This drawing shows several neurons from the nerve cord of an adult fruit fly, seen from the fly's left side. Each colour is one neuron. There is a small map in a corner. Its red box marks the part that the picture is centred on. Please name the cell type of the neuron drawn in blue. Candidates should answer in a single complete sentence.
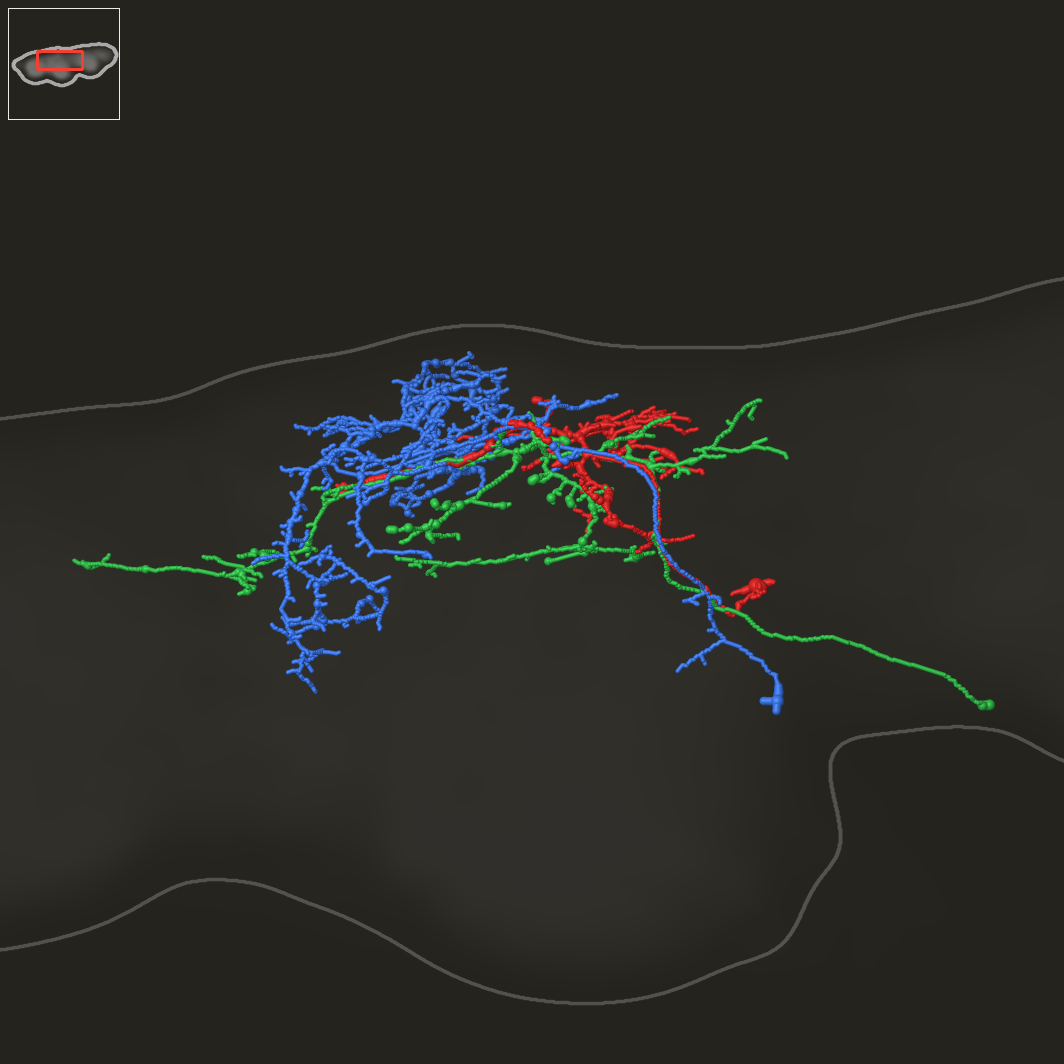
With respect to cell type, this neuron is IN03B058.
